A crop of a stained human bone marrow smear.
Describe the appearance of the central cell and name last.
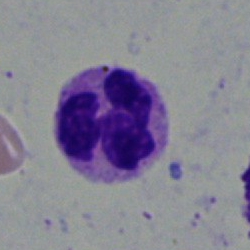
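Looking at the outline first: it is round and smooth. The nucleus, I notice, is divided into several separate lobes. I can find no nucleoli in it. The cytoplasm holds fine, faint granules. I'm looking at a segmented neutrophil.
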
